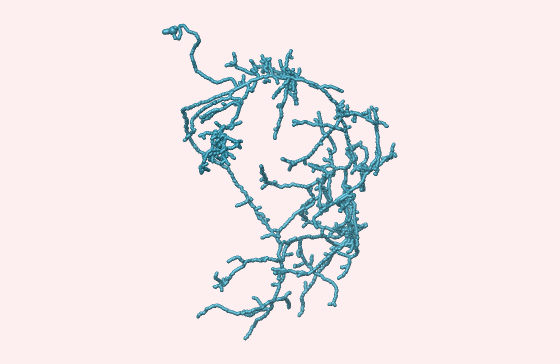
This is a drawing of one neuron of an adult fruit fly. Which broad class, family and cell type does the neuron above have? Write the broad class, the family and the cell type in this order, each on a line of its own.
central-brain intrinsic neuron
hemilineage SLPa&l1_anterior
PLP052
